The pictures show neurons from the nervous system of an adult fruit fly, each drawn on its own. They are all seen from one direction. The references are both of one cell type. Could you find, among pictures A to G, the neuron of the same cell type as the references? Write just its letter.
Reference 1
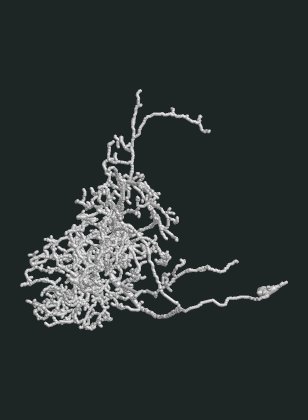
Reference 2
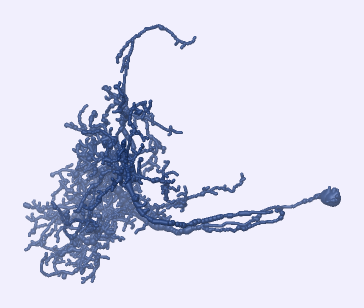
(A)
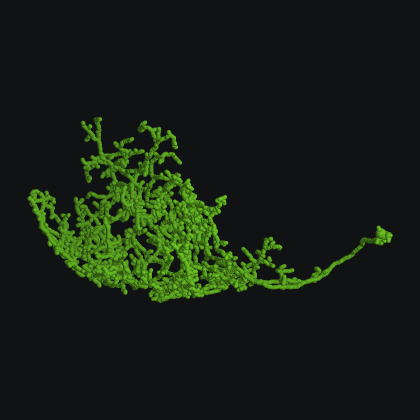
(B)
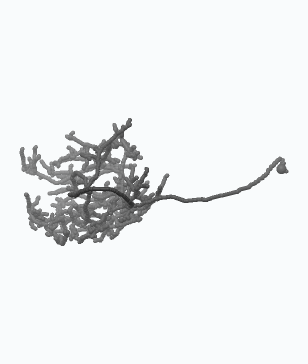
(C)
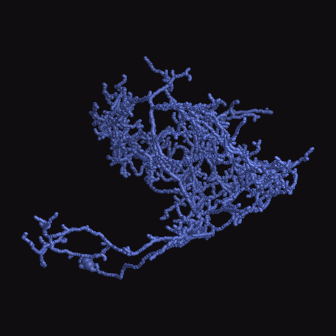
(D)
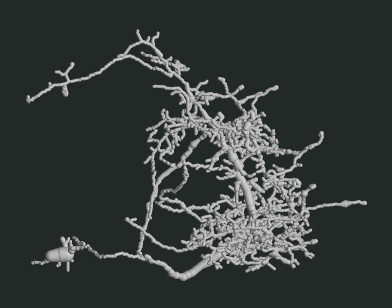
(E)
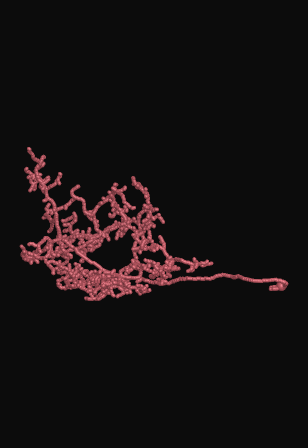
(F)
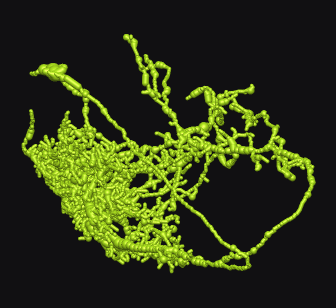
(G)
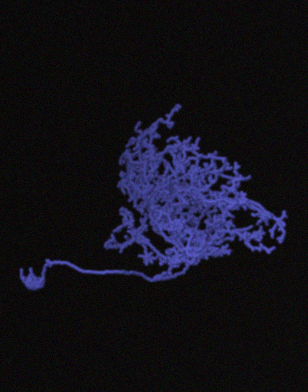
D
